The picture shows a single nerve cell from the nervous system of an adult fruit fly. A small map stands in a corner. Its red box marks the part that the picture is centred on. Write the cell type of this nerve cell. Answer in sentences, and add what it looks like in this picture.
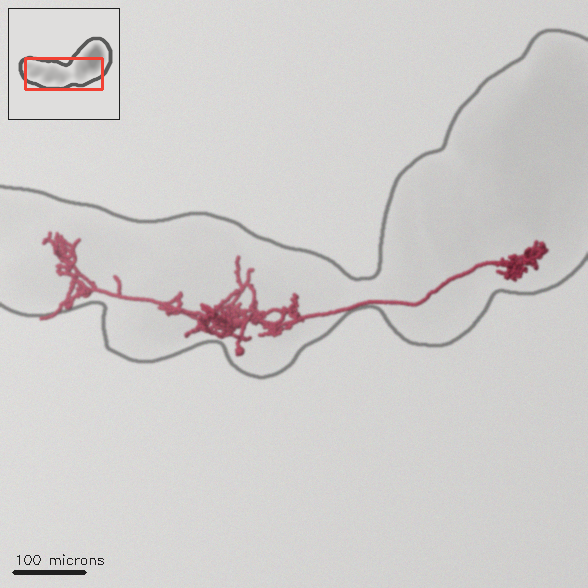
It is of cell type AN05B046. Its broad class is ascending neuron. The cell body is in the middle of the picture. By the scale bar it is about 700 microns wide in this view.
